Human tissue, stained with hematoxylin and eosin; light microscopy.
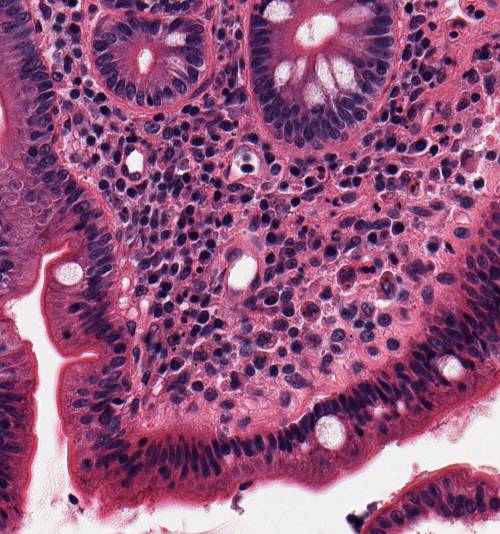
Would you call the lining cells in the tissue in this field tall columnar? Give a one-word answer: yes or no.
Yes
